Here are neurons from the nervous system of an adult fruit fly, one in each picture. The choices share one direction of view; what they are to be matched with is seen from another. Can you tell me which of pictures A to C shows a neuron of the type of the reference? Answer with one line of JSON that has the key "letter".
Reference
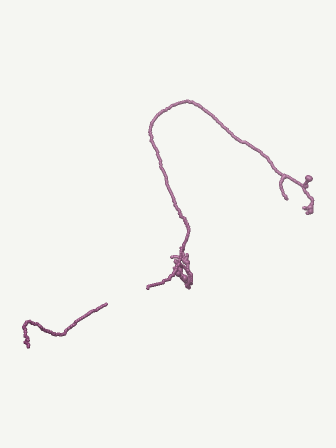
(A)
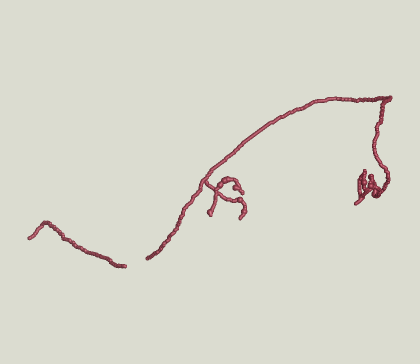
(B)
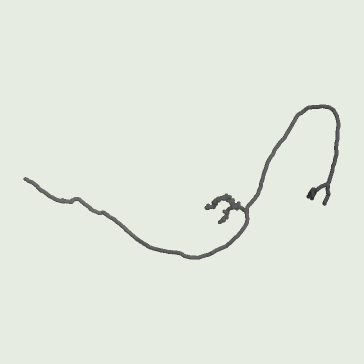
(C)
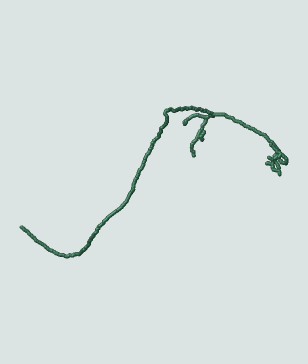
{"letter": "B"}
